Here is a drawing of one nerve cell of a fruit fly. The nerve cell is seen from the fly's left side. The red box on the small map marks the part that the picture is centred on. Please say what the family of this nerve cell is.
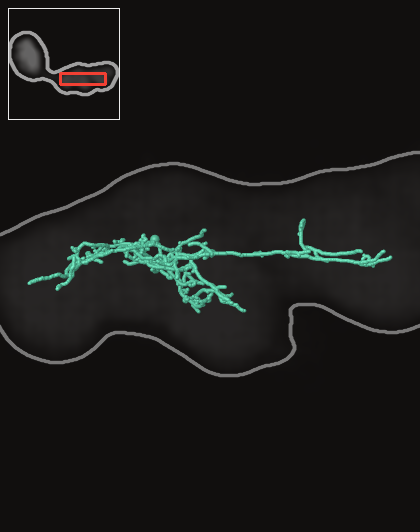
hemilineage 18B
